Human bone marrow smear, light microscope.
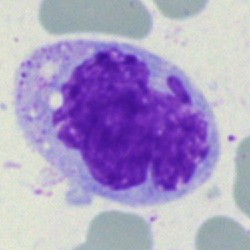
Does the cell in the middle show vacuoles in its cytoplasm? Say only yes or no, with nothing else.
Yes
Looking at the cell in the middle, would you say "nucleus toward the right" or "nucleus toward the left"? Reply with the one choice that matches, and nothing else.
Nucleus toward the right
